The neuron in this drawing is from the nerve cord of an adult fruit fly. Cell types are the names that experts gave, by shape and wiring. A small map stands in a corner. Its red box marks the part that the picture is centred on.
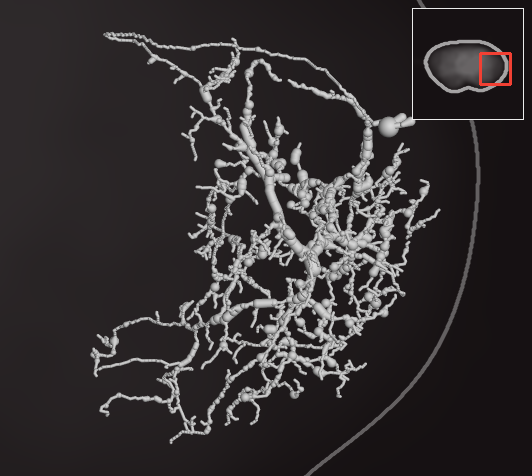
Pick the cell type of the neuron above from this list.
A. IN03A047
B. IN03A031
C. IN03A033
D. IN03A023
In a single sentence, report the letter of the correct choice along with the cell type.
Option B, which reads IN03A031, is the cell type of the neuron.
